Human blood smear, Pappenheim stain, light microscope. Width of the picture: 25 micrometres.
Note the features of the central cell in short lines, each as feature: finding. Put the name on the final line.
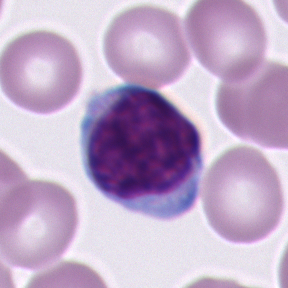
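Cytoplasm: only a narrow rim, I think, and pale blue
Chromatin: dark, coarsely clumped
Nucleus: round, filling most of the cell
Size: nucleus about 10 micrometres across
Name: typical lymphocyte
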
